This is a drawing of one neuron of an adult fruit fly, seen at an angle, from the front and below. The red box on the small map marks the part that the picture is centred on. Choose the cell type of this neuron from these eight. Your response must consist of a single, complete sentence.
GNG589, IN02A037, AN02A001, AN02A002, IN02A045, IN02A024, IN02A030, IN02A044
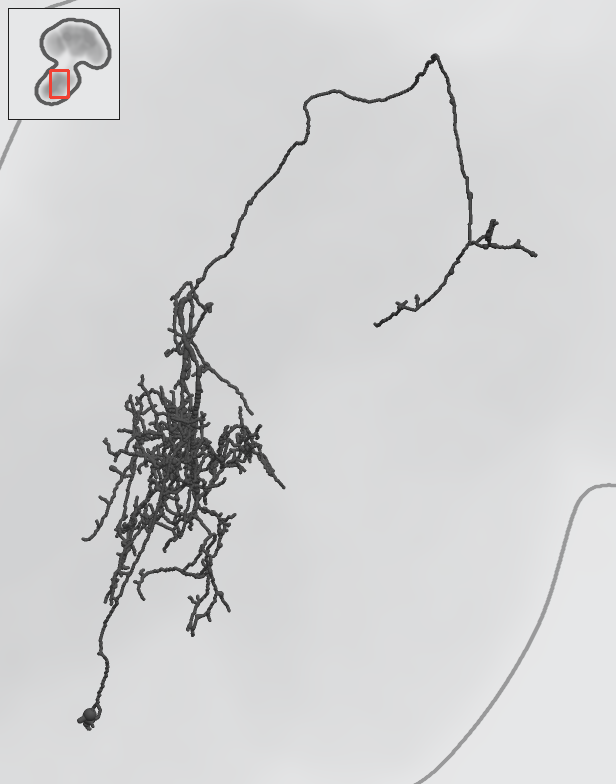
This particular neuron has the cell type IN02A024.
